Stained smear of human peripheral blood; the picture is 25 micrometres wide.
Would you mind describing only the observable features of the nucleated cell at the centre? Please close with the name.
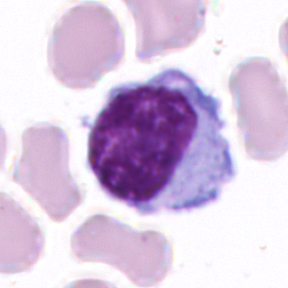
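Looking along the right-hand edge, the outline is uneven, a little ragged there in the cytoplasm. The nucleus is one mass, with no lobes. Toward its outer edge the cytoplasm turns a deeper blue than beside the nucleus, and I find no coarse coloured granules in it. This is a plasma cell.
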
